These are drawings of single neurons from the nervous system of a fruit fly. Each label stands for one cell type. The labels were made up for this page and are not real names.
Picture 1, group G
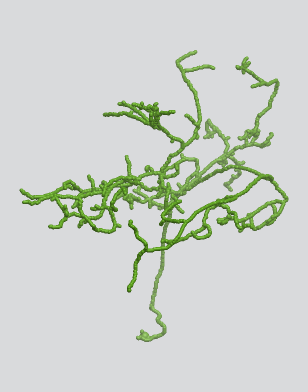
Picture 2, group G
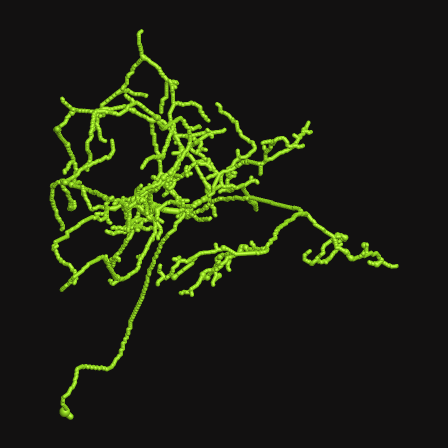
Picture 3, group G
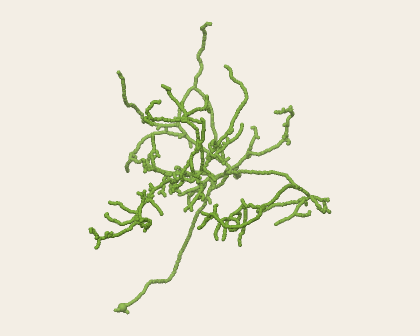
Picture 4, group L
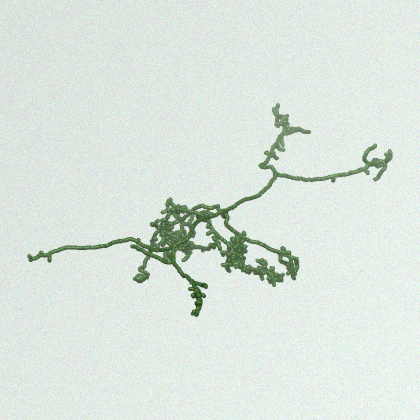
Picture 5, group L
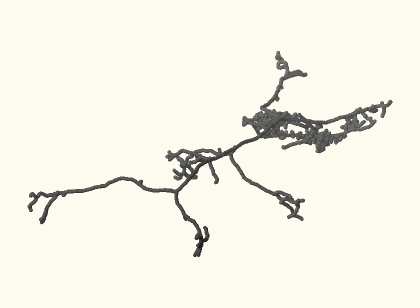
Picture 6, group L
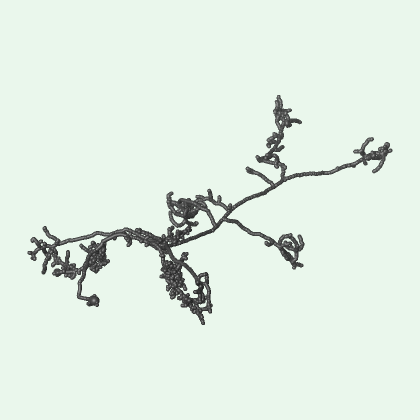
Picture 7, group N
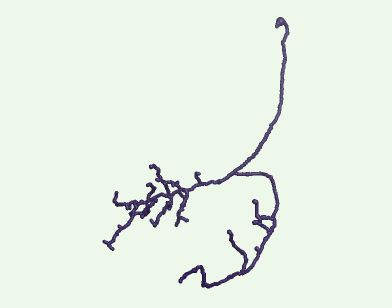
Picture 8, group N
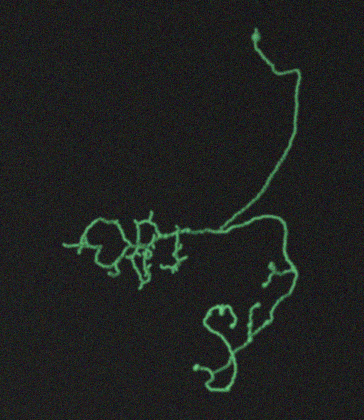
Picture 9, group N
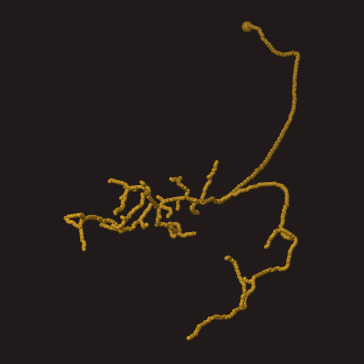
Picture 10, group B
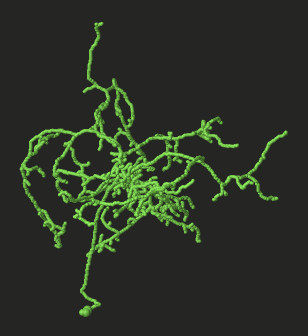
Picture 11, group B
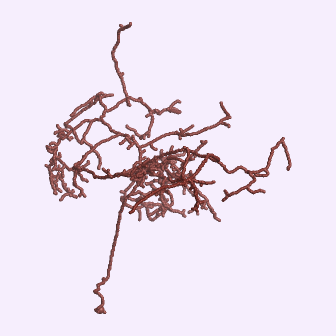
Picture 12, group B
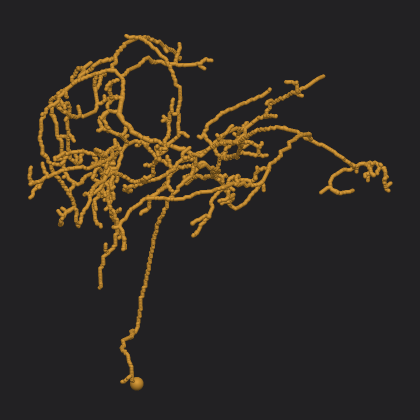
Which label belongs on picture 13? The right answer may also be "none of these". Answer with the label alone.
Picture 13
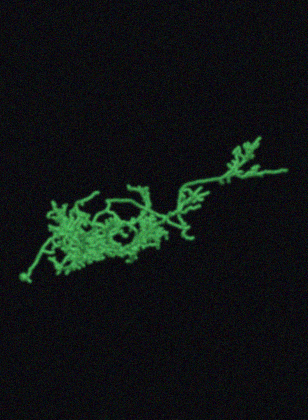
none of these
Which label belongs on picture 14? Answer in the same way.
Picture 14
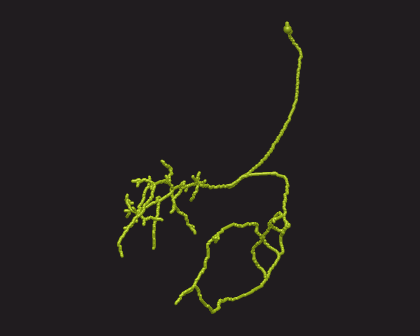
group N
